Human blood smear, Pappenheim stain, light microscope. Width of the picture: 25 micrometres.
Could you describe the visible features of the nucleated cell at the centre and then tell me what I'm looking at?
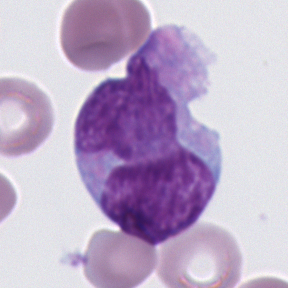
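First, nuclear outline: a notch filled with pale cytoplasm cuts into the nucleus from the left side. Second, chromatin: dark purple, in a streaky, strand-like pattern rather than solid clumps. Third, cytoplasm: pale greyish blue, with a ragged, frayed fringe of pale lilac cytoplasm projecting from the upper right of the cell. Fourth, measurements: the cell is about 19 by 13 micrometres, and the nucleus fills about 70% of its area. Conclusion: an atypical promyelocyte.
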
